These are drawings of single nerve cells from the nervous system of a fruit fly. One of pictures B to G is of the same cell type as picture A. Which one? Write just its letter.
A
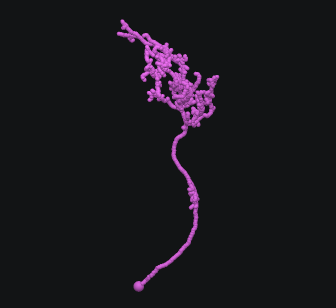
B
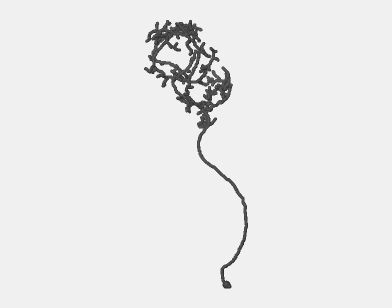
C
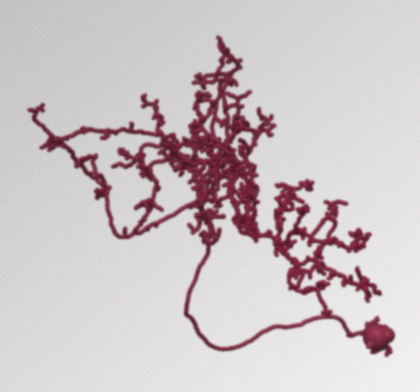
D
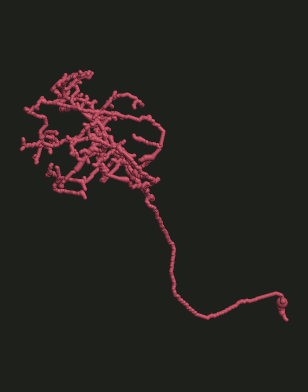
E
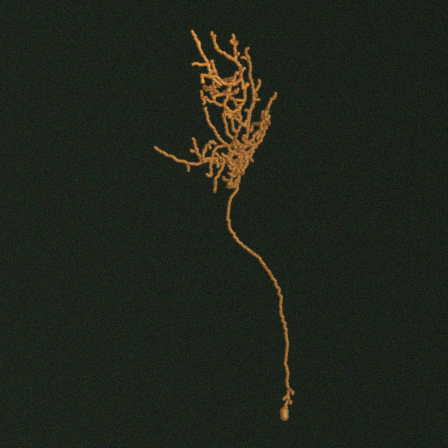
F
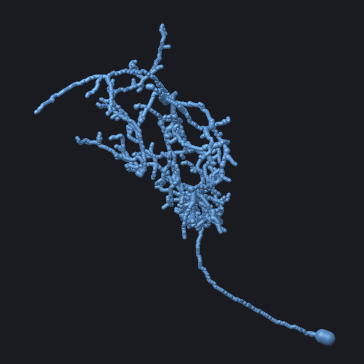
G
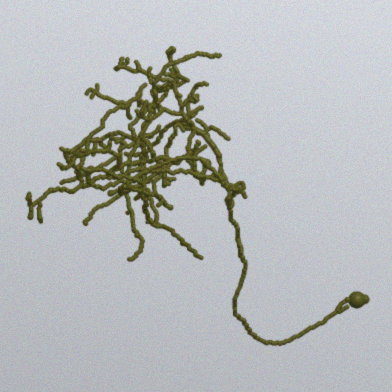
C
